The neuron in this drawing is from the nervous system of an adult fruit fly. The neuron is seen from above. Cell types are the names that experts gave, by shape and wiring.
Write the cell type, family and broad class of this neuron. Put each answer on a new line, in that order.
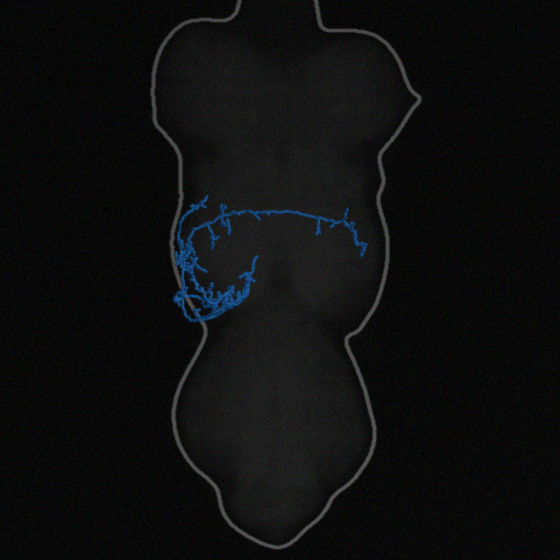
IN19A090
hemilineage 19A
nerve-cord intrinsic neuron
